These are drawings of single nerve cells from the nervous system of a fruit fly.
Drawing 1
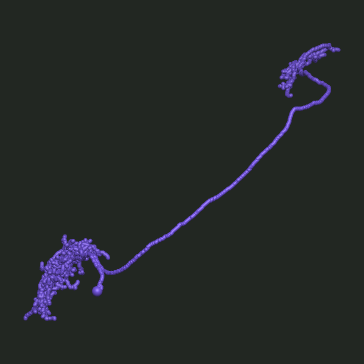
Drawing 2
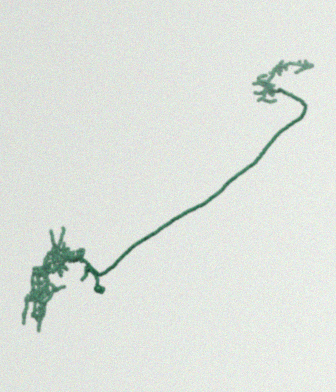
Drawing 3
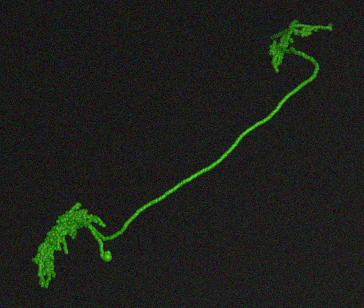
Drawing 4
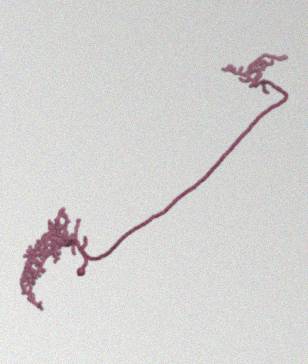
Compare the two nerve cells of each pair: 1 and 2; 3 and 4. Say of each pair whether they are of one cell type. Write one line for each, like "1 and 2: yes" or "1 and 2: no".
1 and 2: no
3 and 4: no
